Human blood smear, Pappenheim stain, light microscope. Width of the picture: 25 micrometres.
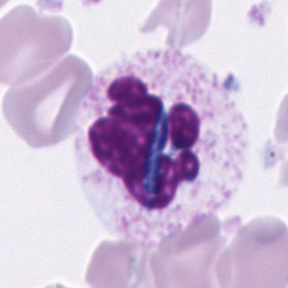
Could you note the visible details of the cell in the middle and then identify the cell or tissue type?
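Here the nucleus comes to about 12 by 10 micrometres, its chromatin dark purple and coarsely clumped, with no nucleoli visible. Fine pinkish-lilac granules are scattered throughout the cytoplasm. The outline of the cell is roughly round, with a smooth margin. This is a segmented neutrophil.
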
